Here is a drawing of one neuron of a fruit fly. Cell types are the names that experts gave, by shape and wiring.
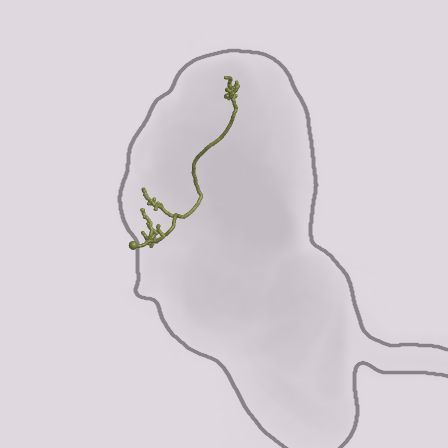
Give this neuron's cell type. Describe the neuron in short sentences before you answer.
In this view it is taller than it is wide. This is a central-brain intrinsic neuron. Its cell type is M_vPNml84.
